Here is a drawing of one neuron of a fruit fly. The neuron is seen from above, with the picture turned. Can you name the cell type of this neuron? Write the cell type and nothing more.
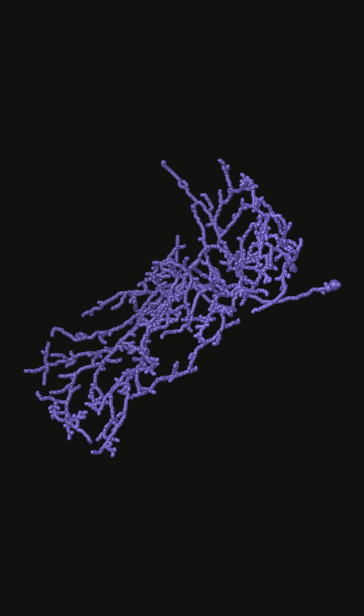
GNG041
